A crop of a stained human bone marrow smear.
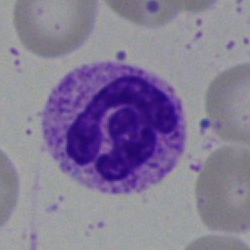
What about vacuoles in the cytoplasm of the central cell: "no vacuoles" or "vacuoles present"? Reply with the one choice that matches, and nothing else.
No vacuoles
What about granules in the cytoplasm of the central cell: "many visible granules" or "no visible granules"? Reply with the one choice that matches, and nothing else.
Many visible granules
